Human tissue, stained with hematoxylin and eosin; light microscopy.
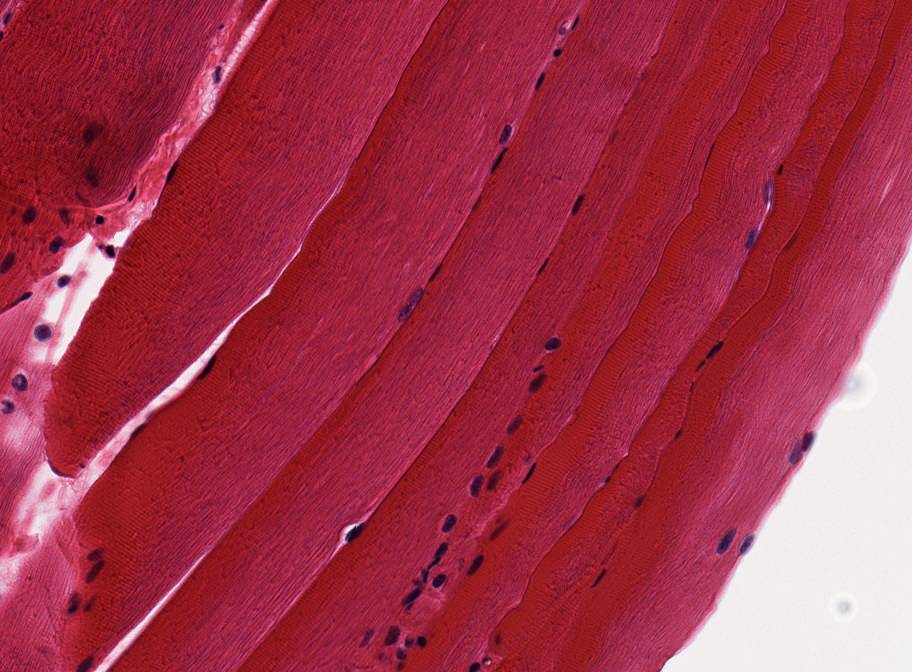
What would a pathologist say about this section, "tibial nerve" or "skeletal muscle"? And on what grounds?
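Skeletal muscle. Item by item, fine transverse cross-striations run along the fibres, which lie side by side unbranched, with flattened nuclei at their edges. Their cytoplasm is deep red-pink.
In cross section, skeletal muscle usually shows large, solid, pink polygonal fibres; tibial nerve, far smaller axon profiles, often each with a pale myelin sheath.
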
